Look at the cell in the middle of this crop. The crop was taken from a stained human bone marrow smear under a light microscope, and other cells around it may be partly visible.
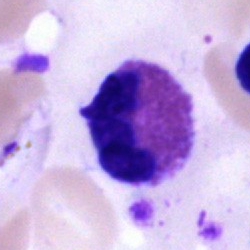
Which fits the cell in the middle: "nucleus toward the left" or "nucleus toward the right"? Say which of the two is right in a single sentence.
To the right of the nucleus lies the bulk of the cytoplasm.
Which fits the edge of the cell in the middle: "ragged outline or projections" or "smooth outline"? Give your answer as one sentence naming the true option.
The border of the cell is ragged or frayed, or shows projections, blebs or tags.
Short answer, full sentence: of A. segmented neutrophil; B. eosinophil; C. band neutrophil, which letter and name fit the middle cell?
The one cell at the centre is an eosinophil, as correctly stated in option B.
